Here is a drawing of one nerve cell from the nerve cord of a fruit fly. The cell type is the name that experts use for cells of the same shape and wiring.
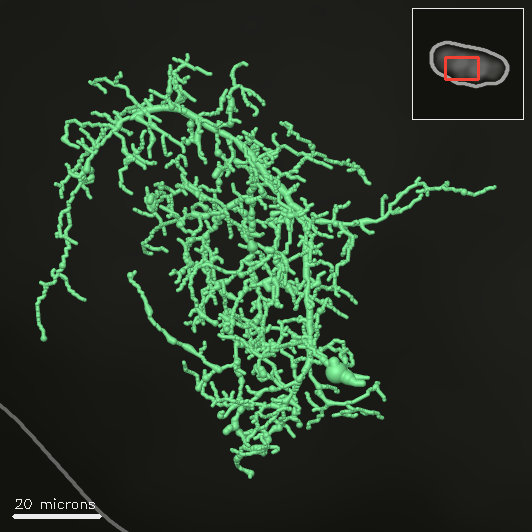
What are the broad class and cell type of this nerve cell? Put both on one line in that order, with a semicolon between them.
nerve-cord intrinsic neuron; INXXX468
